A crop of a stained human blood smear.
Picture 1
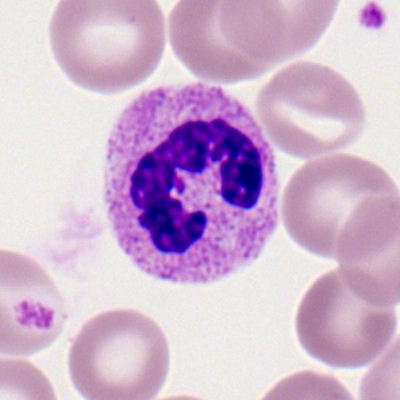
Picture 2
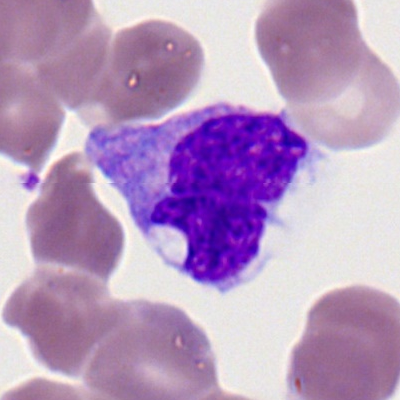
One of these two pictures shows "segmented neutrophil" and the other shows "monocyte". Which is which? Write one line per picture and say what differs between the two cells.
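Picture 1: segmented neutrophil. No vacuoles are visible in the cytoplasm.
Picture 2: monocyte. A single clear pale vacuole lies in the cytoplasm beside the lower left of the nucleus.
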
